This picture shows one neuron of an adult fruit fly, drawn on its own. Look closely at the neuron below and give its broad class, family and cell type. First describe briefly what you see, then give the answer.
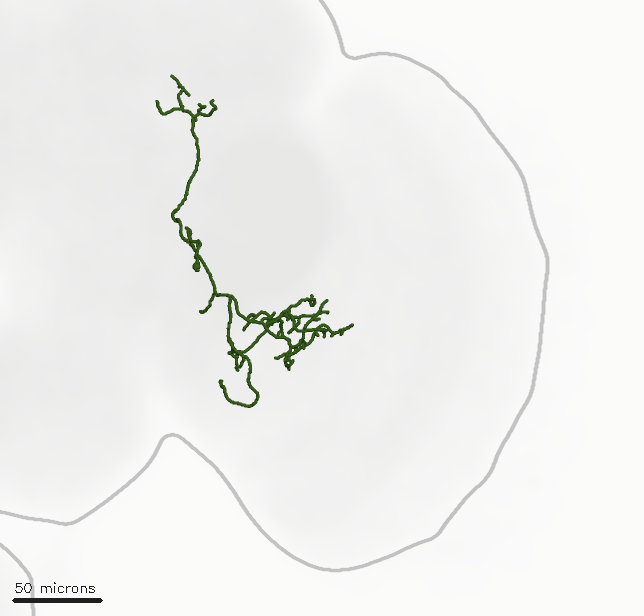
From top to bottom in the picture it spans about 190 microns. In this view it is taller than it is wide. This is a visual projection neuron. Its family is hemilineage VLPp&l1_lateral. It is of cell type LPT101.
